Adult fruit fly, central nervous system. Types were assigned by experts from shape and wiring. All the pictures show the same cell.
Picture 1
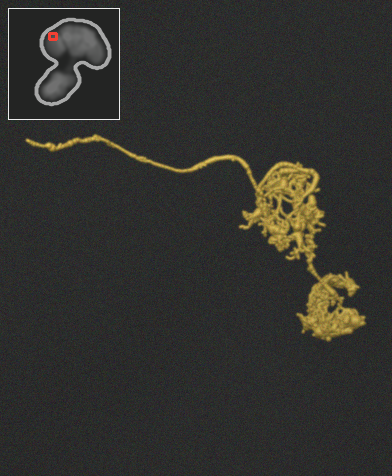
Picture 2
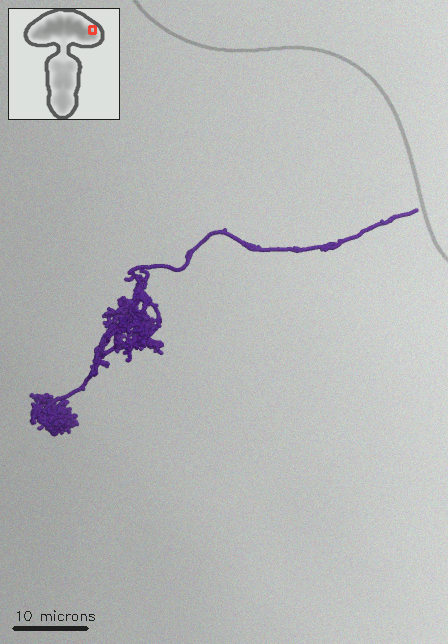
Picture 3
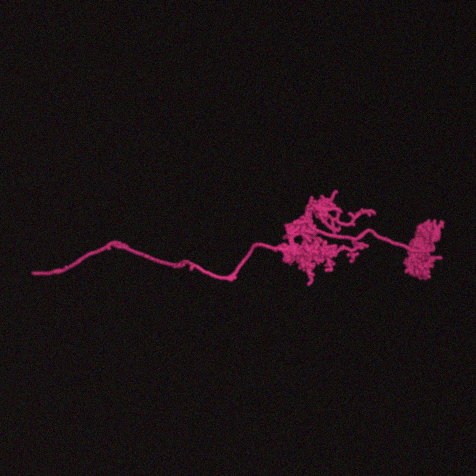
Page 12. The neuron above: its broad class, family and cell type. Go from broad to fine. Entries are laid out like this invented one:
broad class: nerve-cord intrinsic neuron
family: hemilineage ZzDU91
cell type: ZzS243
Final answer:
broad class: optic-lobe intrinsic neuron
family: L
cell type: L5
